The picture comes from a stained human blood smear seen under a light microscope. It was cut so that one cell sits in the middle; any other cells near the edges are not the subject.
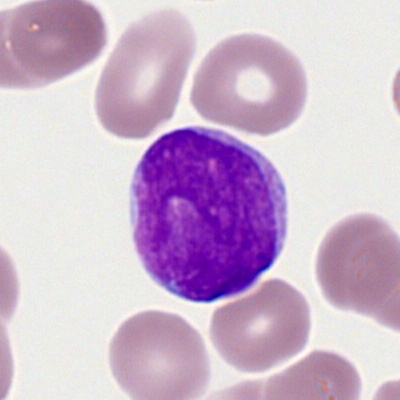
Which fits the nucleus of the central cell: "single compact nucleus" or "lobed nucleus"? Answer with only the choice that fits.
Single compact nucleus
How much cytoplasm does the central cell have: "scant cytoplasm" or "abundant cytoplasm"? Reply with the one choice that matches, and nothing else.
Scant cytoplasm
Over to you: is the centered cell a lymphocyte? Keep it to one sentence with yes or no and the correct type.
No, it is a myeloblast that sits in the middle, not a lymphocyte.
